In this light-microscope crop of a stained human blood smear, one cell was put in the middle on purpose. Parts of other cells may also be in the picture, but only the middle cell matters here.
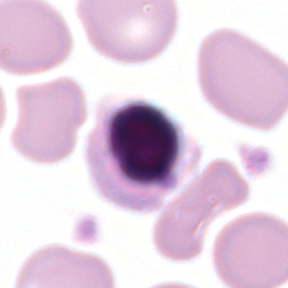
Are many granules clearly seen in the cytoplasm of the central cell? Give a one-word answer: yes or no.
No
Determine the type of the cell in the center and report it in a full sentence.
The cell of interest, in the center, is an erythroblast.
